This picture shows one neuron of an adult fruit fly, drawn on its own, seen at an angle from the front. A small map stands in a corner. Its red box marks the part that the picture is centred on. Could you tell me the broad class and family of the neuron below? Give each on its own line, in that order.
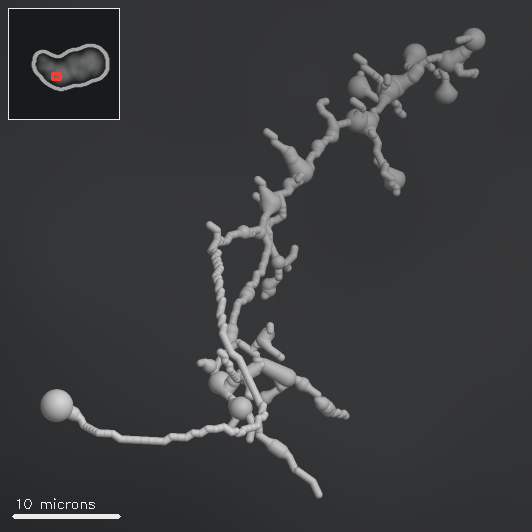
optic-lobe intrinsic neuron
Mi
